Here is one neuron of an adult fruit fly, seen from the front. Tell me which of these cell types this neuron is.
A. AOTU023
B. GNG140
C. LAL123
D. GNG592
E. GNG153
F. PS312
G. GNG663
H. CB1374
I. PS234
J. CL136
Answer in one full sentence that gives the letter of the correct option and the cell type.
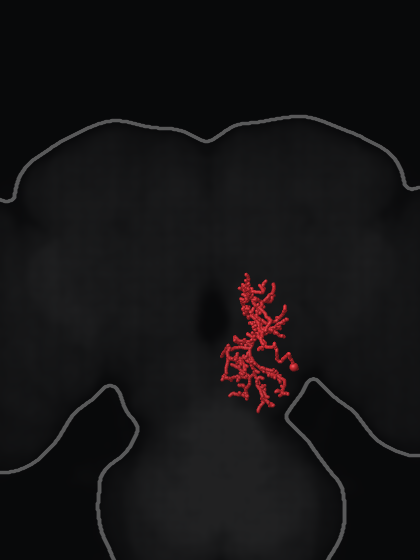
Option G states the cell type of the neuron, which is GNG663.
